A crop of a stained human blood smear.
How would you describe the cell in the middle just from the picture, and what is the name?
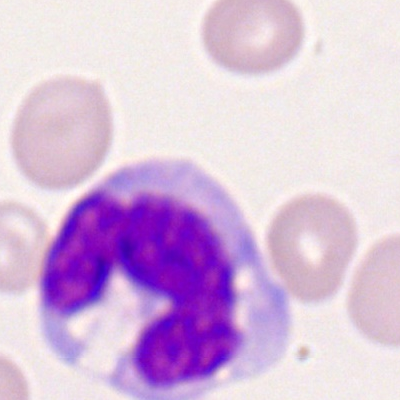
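This one's got a rounded outline with a smooth edge. The nucleus curves round in a horseshoe, wrapping a pale central area. Chromatin's dark purple and dense, though there are lighter mottled patches in it. Beside the right edge of the nucleus you'll find a few small clear spots in the cytoplasm. It's a monocyte.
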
